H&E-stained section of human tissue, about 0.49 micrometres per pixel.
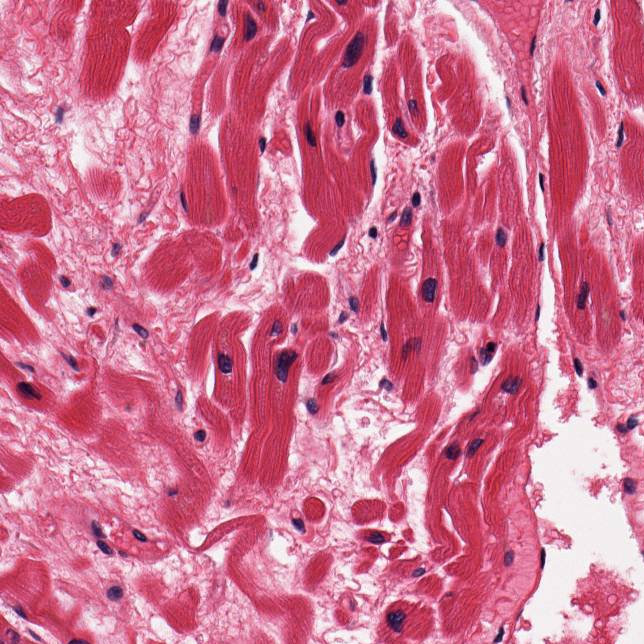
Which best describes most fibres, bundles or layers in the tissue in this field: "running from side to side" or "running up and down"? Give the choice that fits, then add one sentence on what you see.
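Running up and down. Most muscle fibres run roughly from top to bottom of the field.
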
